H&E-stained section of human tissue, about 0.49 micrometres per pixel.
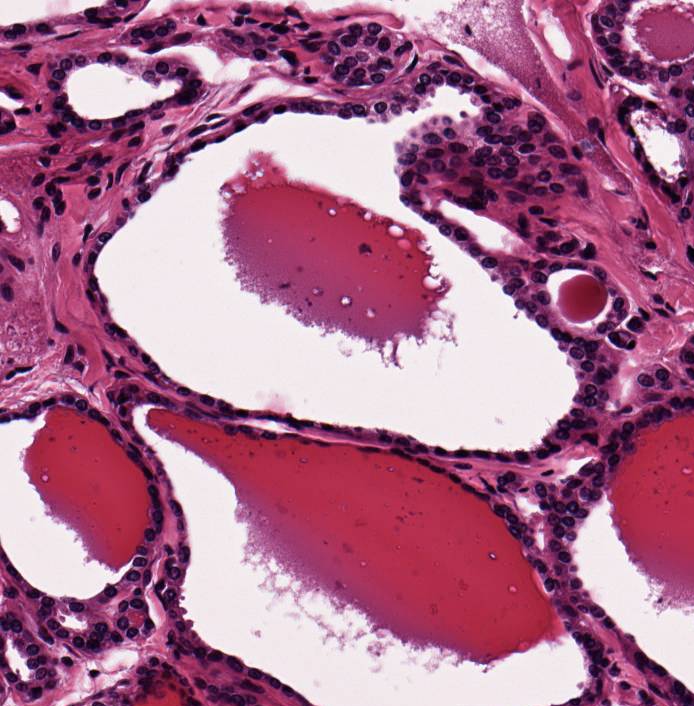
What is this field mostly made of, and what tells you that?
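This is the thyroid follicle: large, dilated, rounded to elongated spaces fill most of the field, with smaller ones round the edges. Each has a single lining layer of flattened to low cuboidal cells with dark, round to oval nuclei, and holds homogeneous, deep pink material.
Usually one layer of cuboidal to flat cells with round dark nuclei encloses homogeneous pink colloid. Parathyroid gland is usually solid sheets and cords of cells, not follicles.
These spaces are hollow and filled, as follicles are. Notice the frayed, paler margin and few small clear bubbles in the pink content.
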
